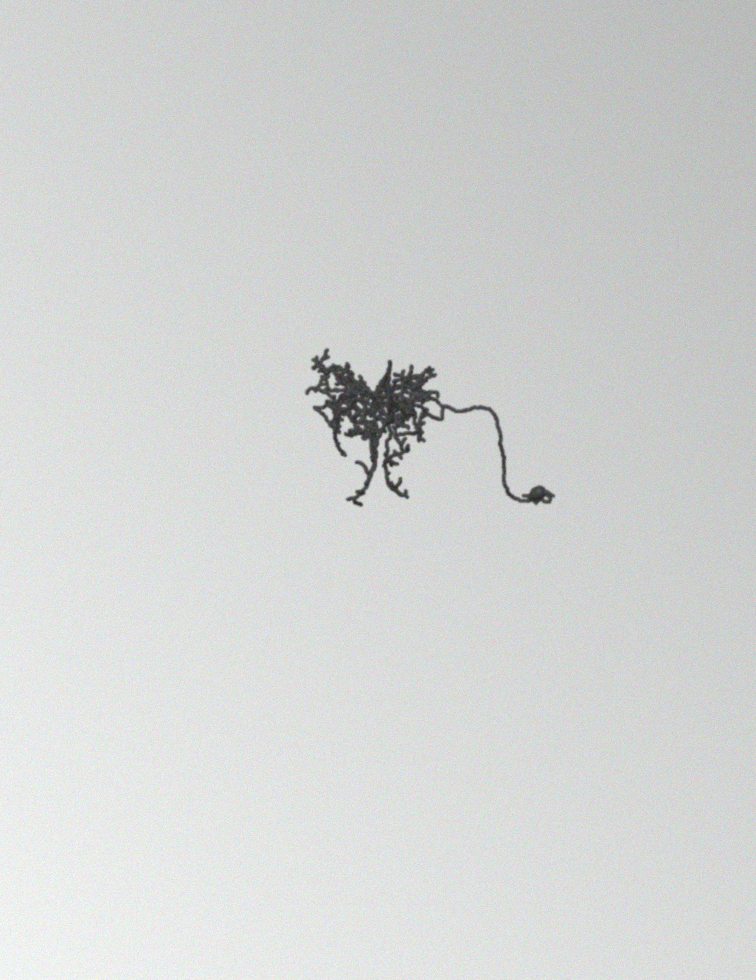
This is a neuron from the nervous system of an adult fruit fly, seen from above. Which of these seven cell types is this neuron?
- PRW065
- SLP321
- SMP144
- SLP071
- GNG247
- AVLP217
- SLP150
PRW065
